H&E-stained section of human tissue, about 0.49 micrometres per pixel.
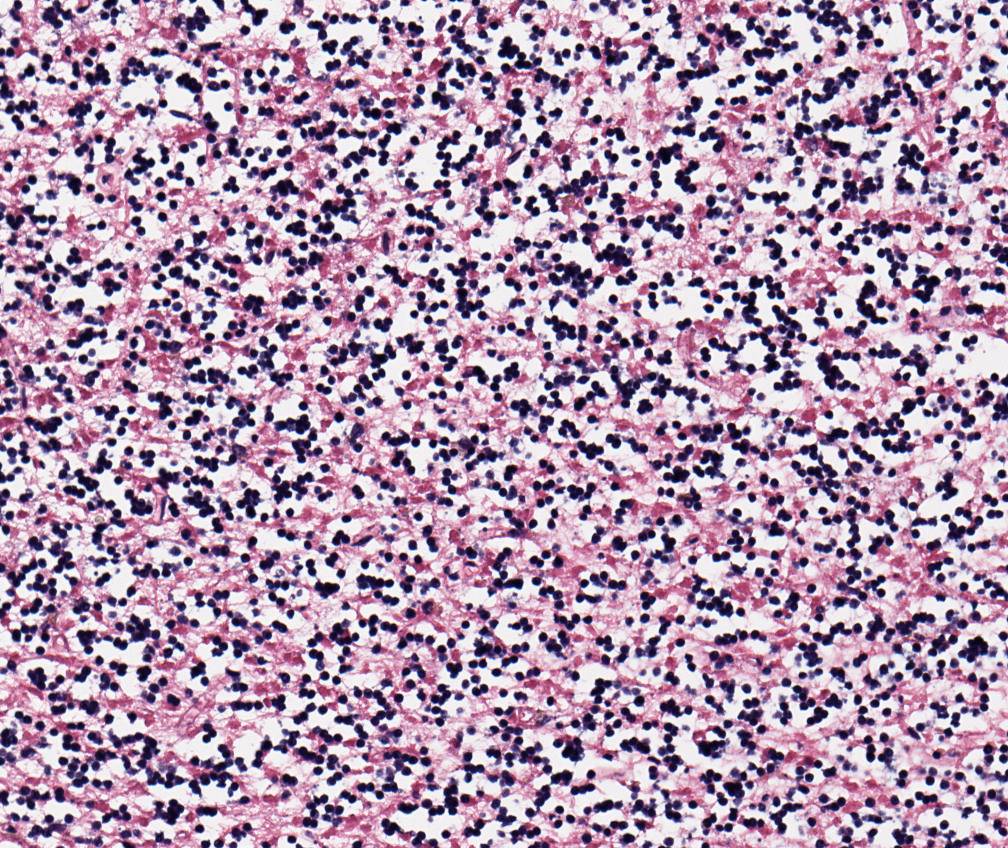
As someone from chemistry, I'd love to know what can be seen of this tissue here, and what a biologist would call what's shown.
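Nuclei: small, round, uniform in size, darkly stained throughout. Cytoplasm around them: hardly visible. Between nuclei: a pink, fine fibrillary meshwork. Large cells with abundant cytoplasm: none anywhere in the field. Tissue: cerebellum.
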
